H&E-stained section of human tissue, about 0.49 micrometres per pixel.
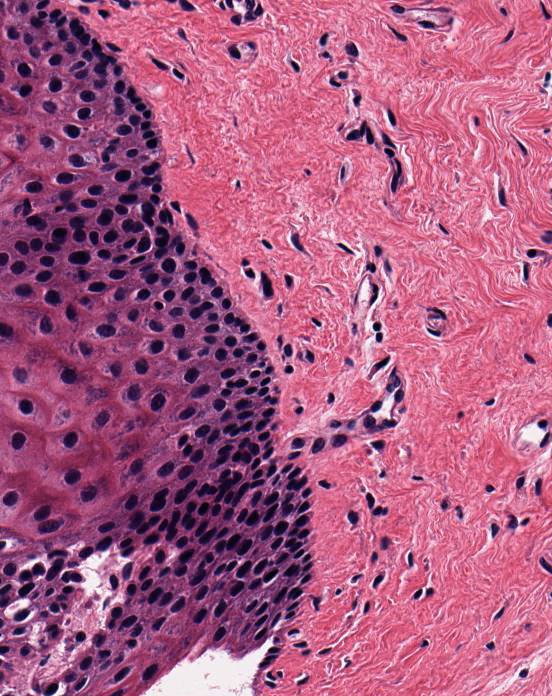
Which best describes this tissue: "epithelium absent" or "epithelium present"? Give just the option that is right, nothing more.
Epithelium present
